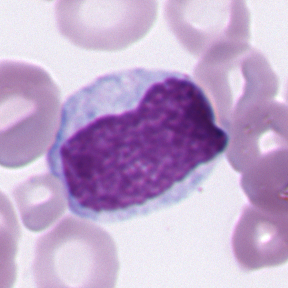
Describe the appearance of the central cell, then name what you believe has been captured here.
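Outline smooth, roughly oval. Nucleus elongated, lying lengthwise left to right, shallow notch on upper edge. Widest cytoplasmic band above nucleus. Cell type: monocyte.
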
